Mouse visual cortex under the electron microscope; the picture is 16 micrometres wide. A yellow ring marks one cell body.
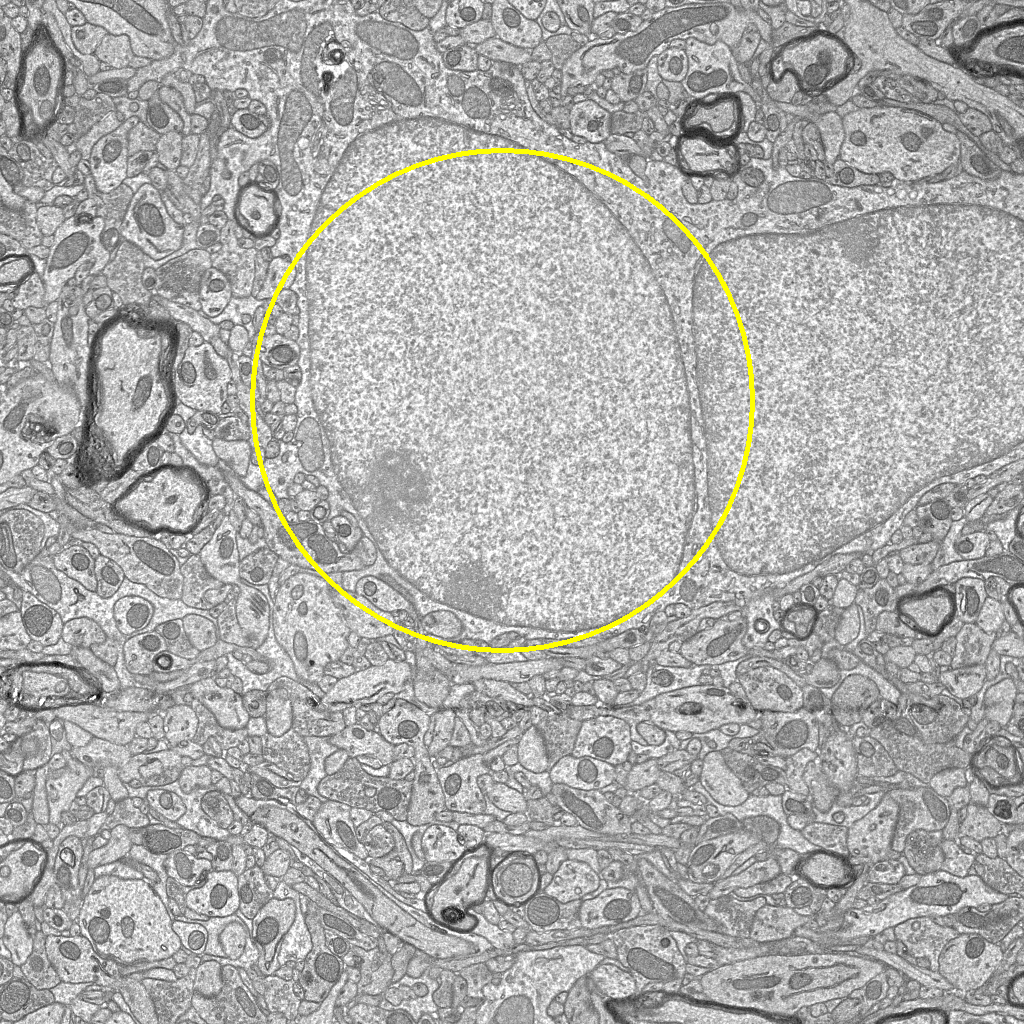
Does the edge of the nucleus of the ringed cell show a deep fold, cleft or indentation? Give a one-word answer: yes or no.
No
